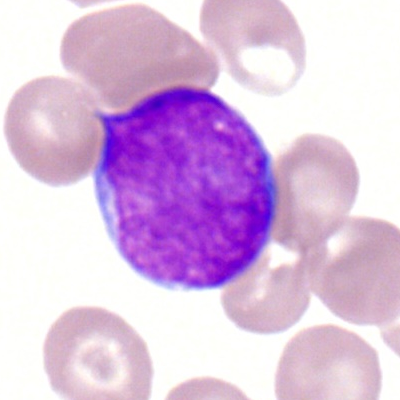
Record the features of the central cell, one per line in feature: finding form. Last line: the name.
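Chromatin: finely granular right through the nucleus
Nucleus: fills almost the entire cell
Cytoplasm: just a scant blue rim, showing best along the left edge
Name: myeloblast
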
